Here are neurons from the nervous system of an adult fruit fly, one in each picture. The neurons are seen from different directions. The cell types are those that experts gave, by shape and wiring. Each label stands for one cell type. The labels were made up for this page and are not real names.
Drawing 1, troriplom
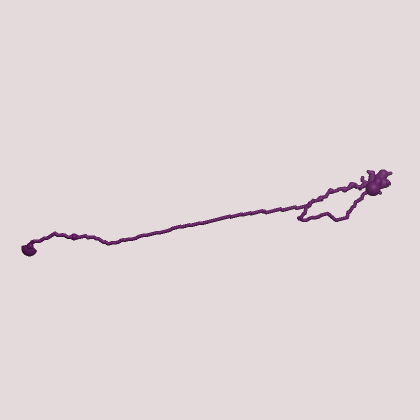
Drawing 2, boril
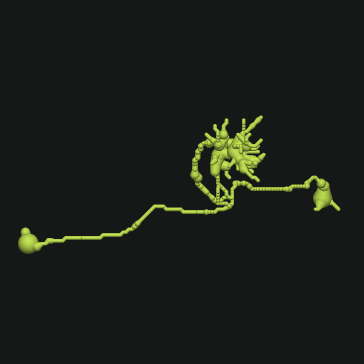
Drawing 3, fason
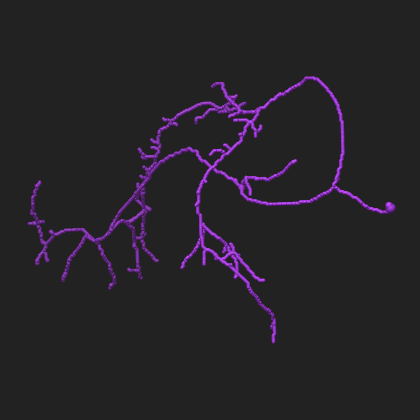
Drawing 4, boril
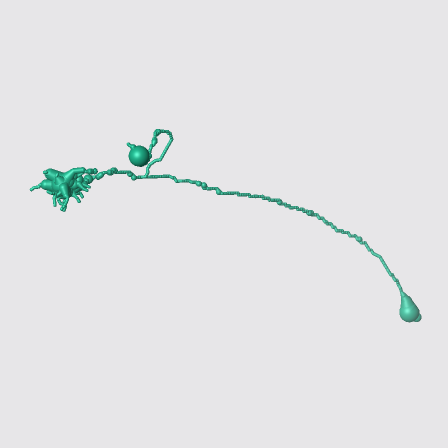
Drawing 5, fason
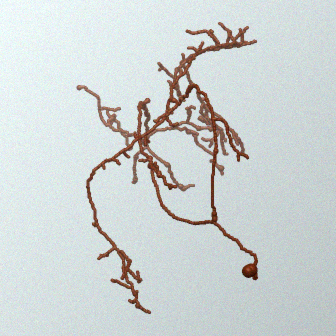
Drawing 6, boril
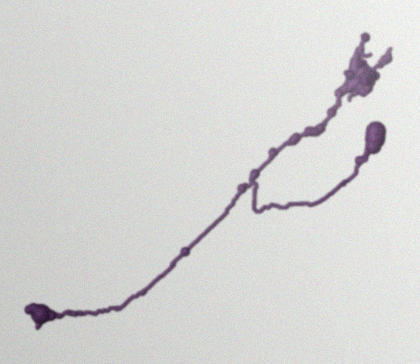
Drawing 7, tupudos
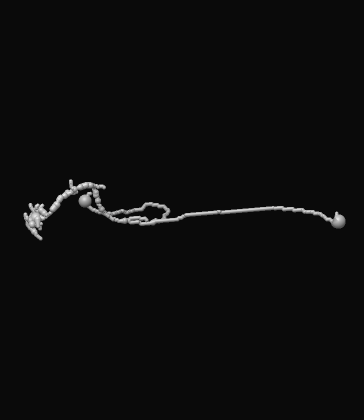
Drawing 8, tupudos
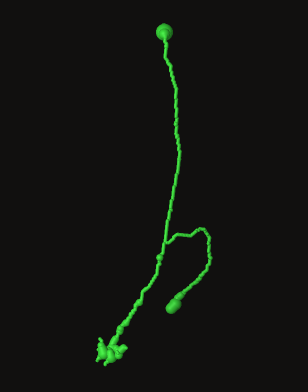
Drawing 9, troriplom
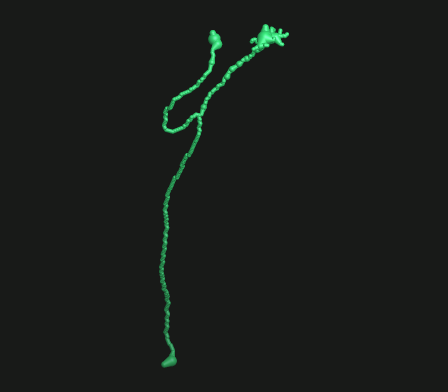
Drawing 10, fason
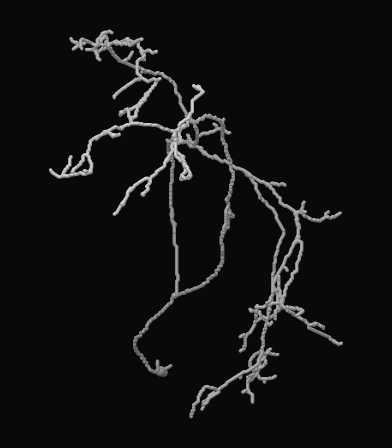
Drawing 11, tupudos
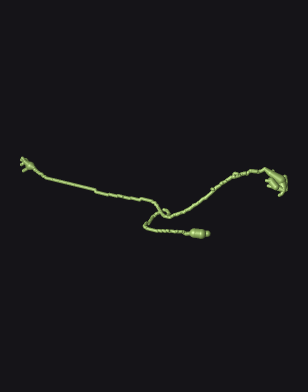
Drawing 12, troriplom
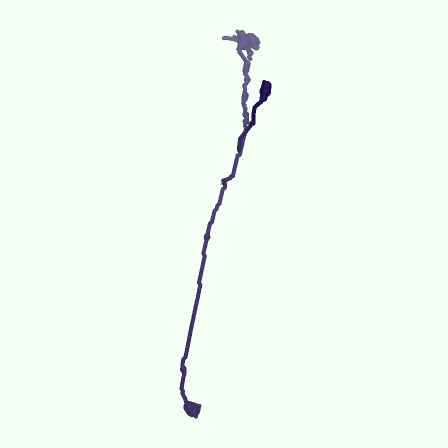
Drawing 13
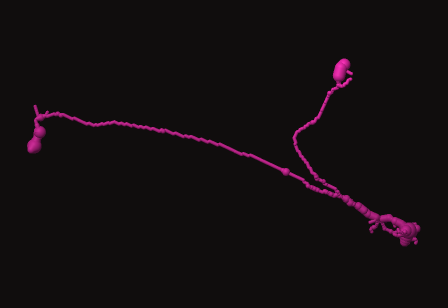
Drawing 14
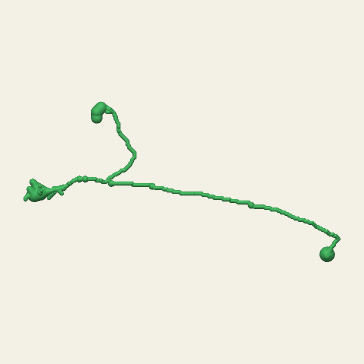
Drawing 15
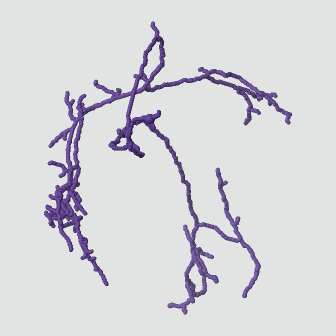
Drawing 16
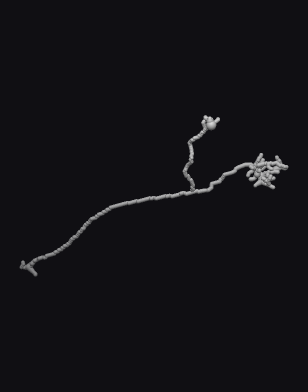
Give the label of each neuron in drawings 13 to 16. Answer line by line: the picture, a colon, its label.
13: troriplom
14: troriplom
15: fason
16: boril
